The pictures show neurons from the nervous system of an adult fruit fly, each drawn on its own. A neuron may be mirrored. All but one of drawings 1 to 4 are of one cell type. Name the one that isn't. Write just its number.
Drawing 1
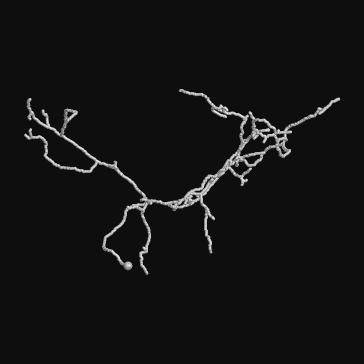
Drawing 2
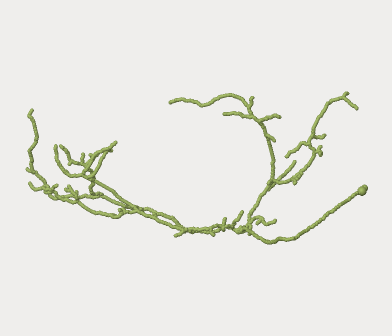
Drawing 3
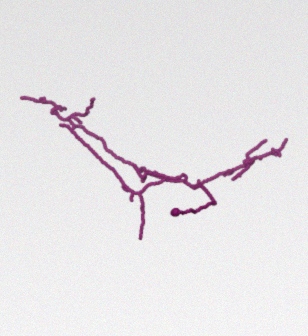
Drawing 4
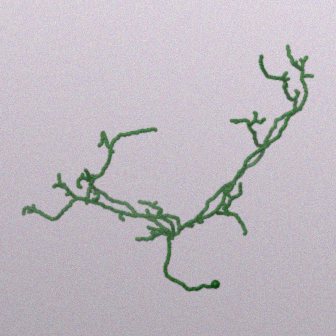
3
